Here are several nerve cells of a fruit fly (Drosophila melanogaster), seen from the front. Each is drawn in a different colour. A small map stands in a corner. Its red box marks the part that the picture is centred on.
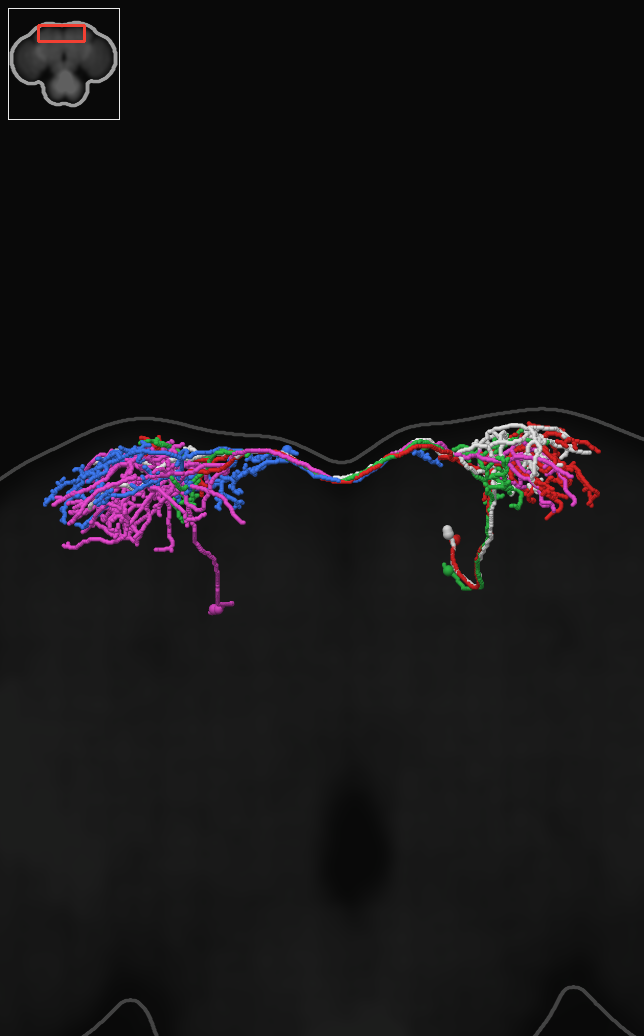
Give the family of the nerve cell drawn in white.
hemilineage DM6_dorso_lateral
